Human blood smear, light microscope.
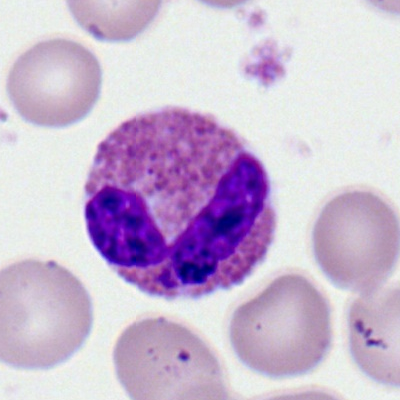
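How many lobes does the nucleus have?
Two, and together they form a V that opens upward.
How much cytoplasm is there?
Plenty; it fills much of the cell around the nucleus.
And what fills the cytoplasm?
It is packed with coarse, round, pinkish-red granules.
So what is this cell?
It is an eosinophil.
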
